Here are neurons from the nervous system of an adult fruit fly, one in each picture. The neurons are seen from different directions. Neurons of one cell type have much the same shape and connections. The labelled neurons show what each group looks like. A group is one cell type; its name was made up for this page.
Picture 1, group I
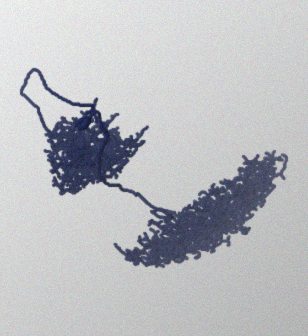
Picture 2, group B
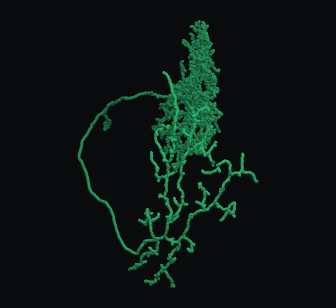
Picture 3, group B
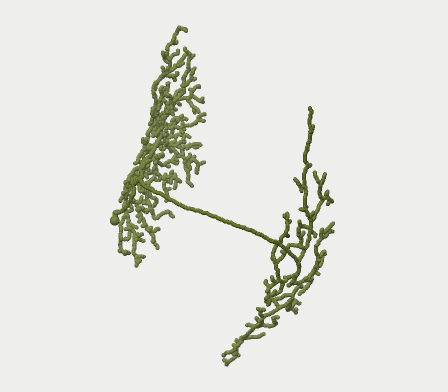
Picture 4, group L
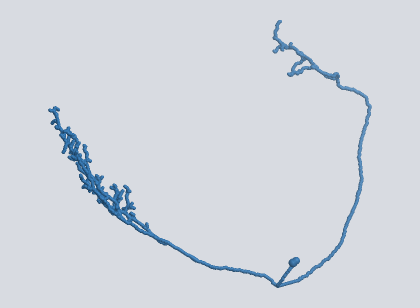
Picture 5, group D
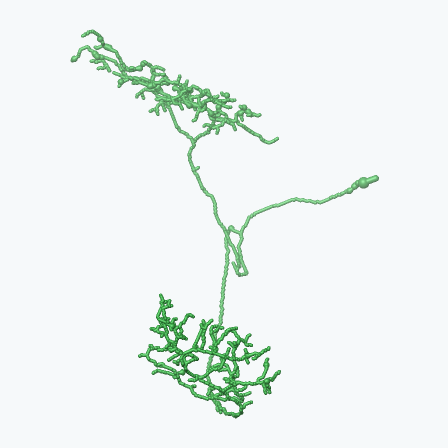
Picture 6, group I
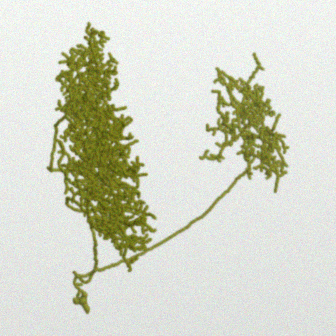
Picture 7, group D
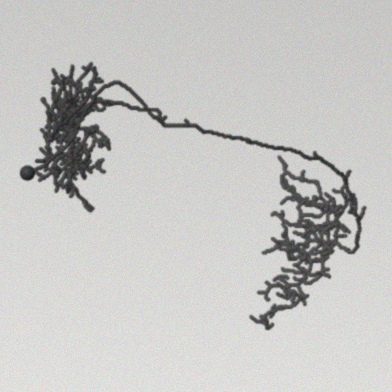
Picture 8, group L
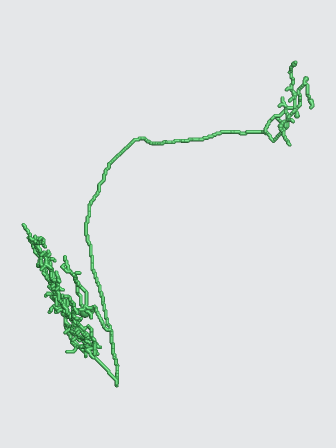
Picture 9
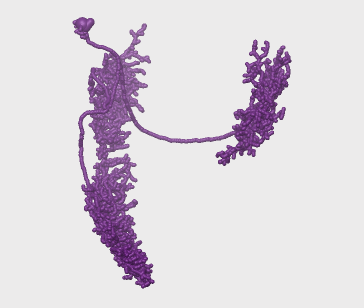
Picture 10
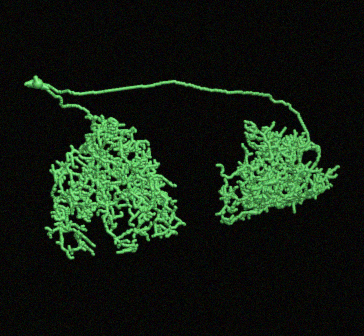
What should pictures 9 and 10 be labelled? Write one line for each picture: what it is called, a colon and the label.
9: group I
10: group I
